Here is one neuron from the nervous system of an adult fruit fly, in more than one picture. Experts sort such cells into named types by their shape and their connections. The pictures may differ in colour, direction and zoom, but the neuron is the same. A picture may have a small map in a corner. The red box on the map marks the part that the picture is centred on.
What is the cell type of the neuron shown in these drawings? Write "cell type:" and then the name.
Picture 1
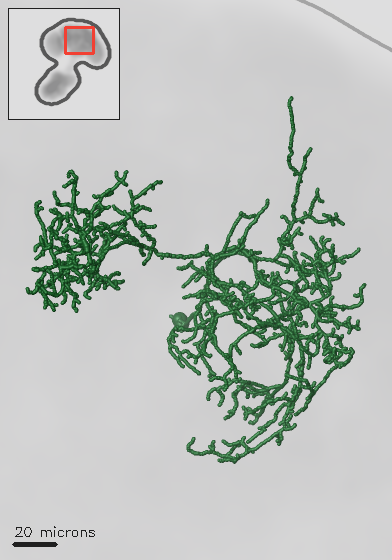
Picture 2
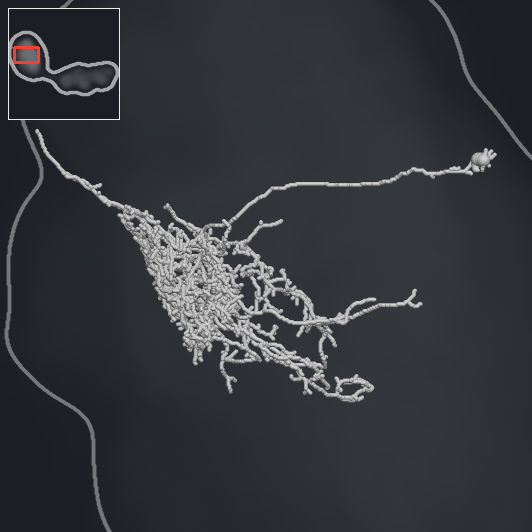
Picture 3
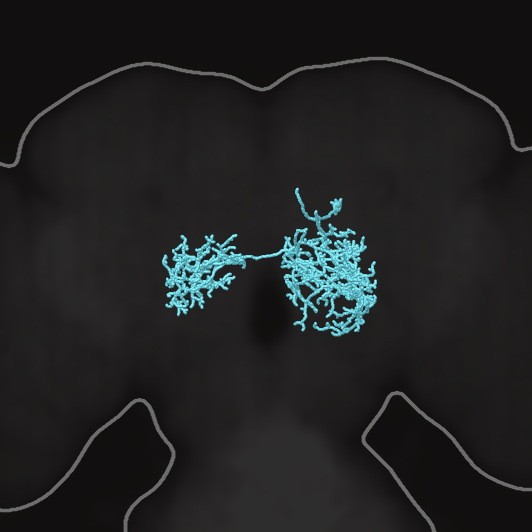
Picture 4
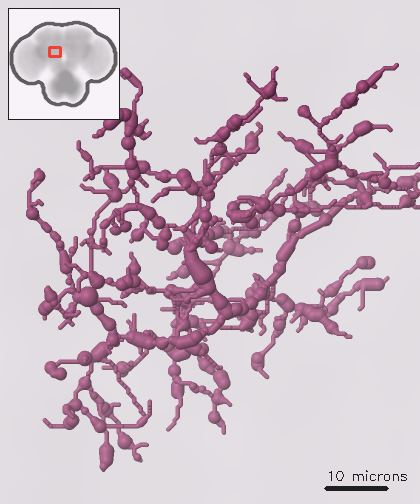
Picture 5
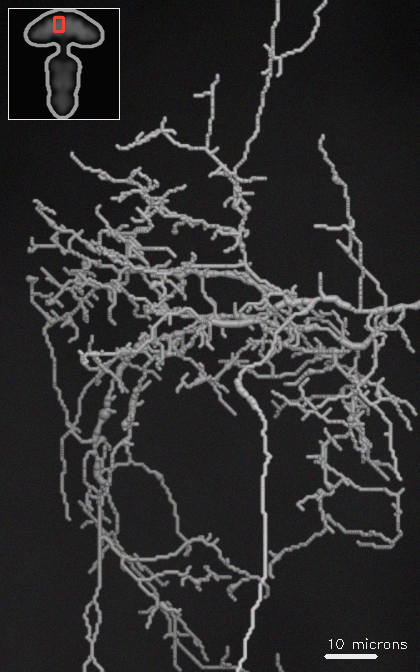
cell type: LAL170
